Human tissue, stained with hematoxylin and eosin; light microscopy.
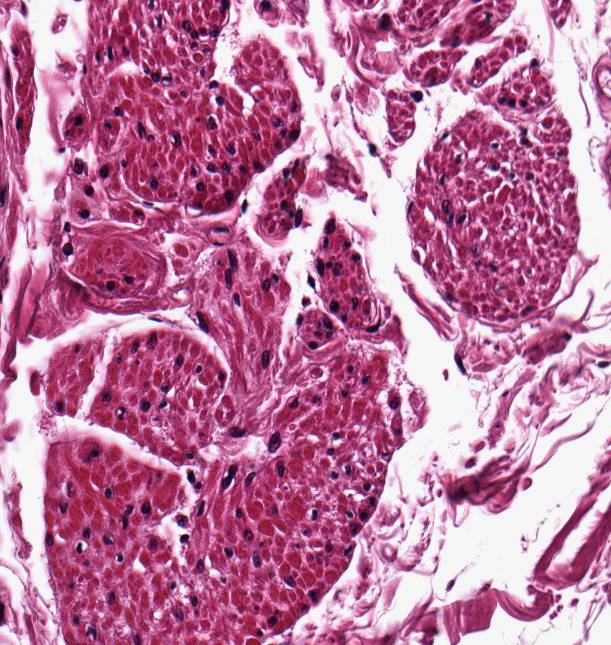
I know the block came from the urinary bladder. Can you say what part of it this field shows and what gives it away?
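The tissue shown is smooth muscle. Rounded bundles of smooth muscle cells, separated by connective tissue, make up the field, and their cytoplasm stains deep red-pink. Most bundles are cut across into closely packed small polygonal profiles, while a group near the centre runs lengthwise with elongated nuclei.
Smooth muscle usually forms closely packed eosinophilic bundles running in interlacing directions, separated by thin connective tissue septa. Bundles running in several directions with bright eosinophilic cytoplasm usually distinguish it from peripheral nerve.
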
